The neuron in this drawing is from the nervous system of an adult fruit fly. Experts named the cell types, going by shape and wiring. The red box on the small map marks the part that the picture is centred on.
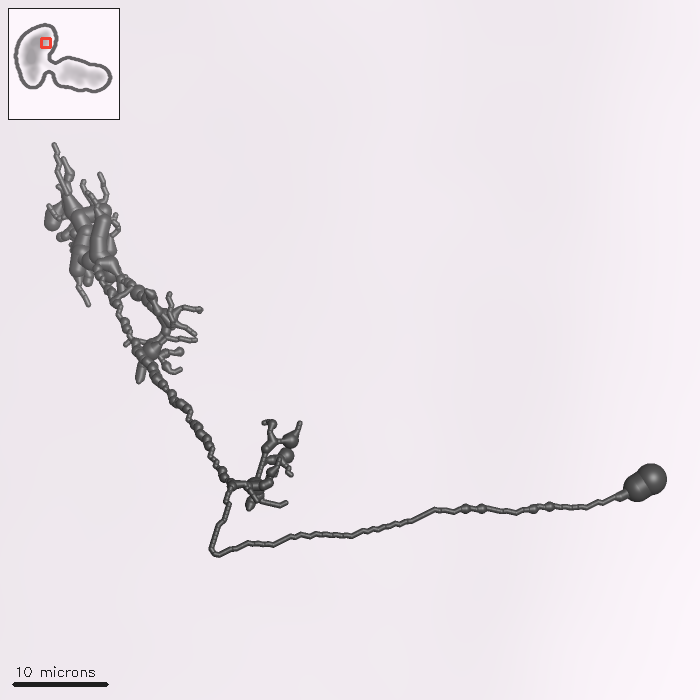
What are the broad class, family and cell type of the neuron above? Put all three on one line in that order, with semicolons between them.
optic-lobe intrinsic neuron; C; C3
